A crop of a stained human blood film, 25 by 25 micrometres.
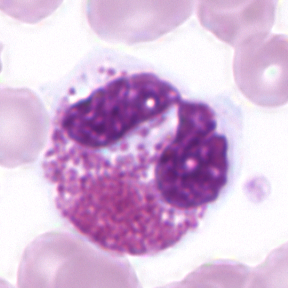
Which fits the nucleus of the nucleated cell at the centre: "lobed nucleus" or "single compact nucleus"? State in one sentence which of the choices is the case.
The cell's nucleus is segmented into two or more lobes.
